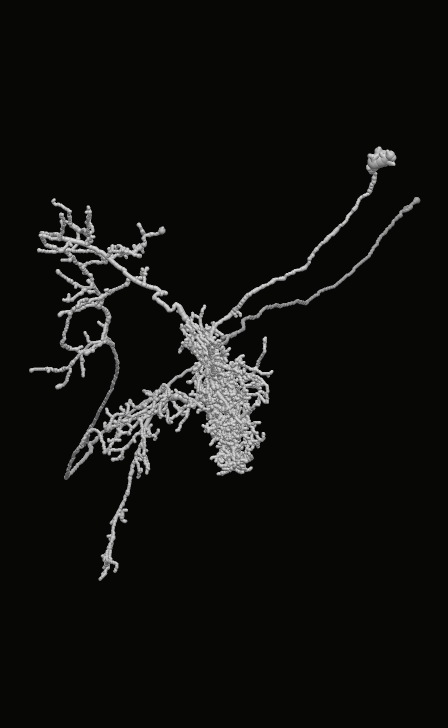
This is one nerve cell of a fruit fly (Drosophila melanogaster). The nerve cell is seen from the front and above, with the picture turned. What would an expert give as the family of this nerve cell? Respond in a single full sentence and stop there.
With respect to family, the nerve cell is DNpe.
